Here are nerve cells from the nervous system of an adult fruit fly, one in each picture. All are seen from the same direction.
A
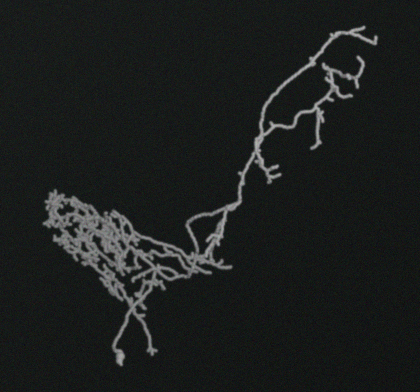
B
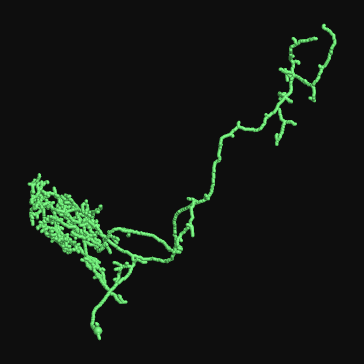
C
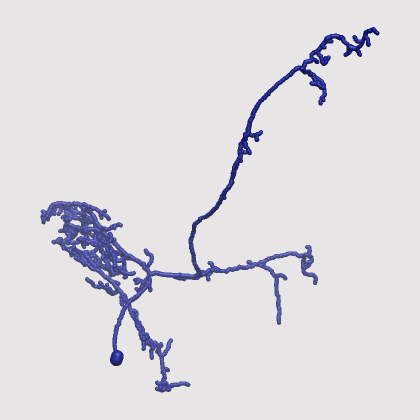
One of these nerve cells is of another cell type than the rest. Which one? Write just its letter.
C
